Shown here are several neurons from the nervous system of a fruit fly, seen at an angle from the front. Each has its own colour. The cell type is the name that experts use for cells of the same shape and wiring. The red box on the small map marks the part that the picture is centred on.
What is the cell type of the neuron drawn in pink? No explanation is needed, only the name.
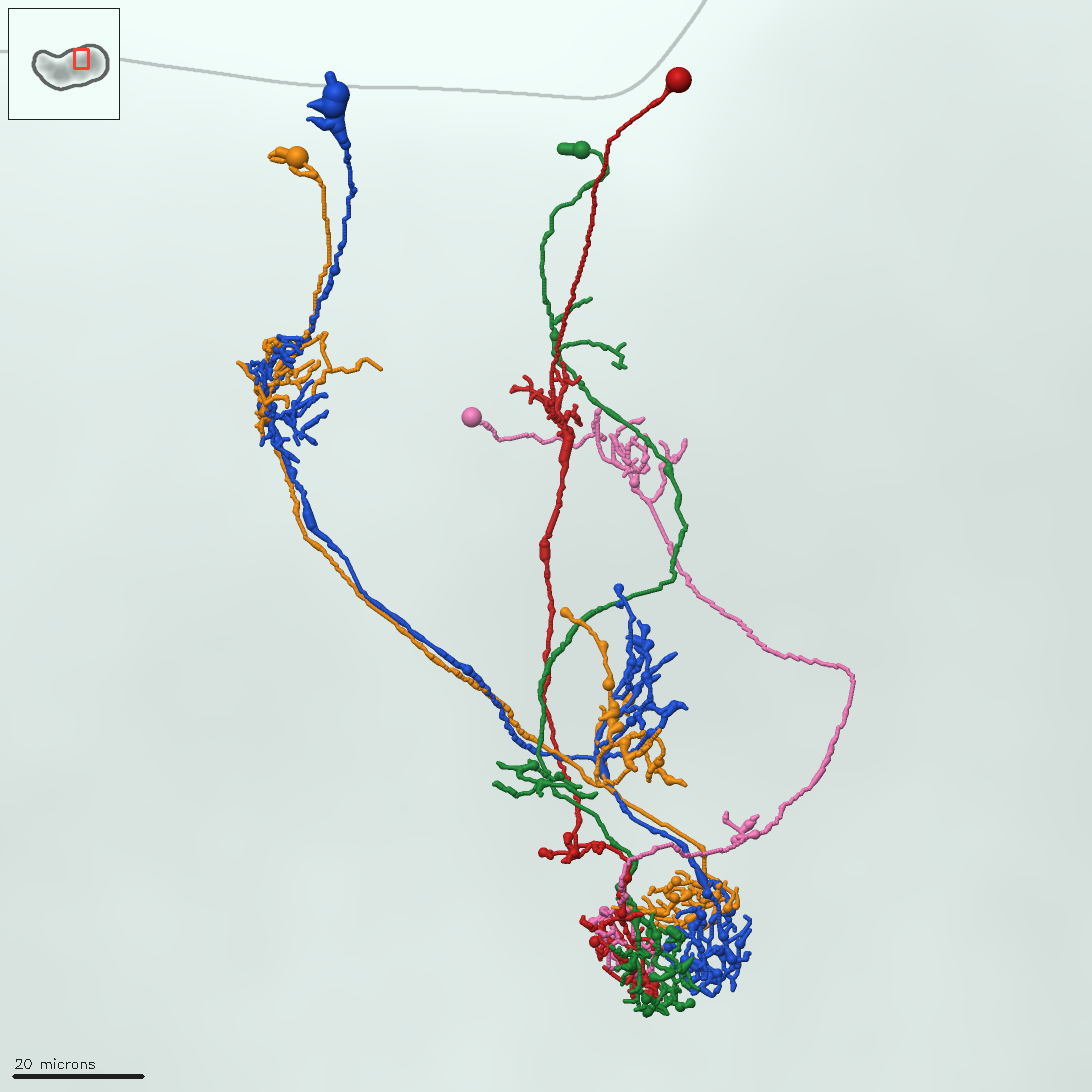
PFNp_a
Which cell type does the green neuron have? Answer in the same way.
PFNm_a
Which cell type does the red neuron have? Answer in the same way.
PFNp_c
